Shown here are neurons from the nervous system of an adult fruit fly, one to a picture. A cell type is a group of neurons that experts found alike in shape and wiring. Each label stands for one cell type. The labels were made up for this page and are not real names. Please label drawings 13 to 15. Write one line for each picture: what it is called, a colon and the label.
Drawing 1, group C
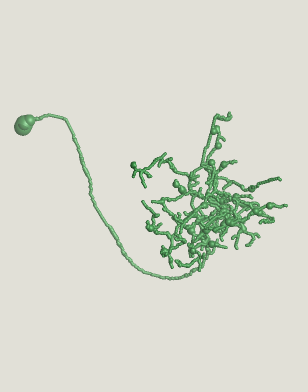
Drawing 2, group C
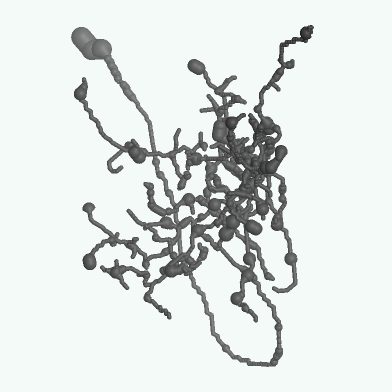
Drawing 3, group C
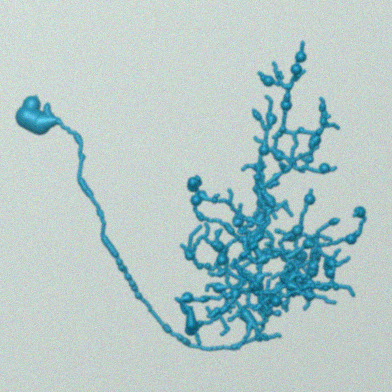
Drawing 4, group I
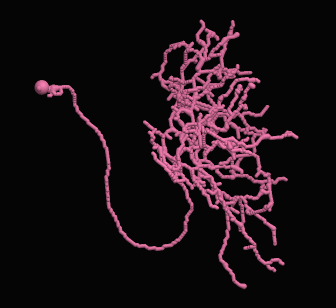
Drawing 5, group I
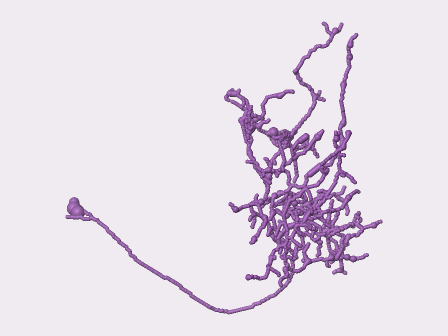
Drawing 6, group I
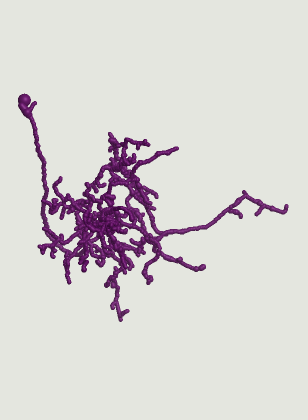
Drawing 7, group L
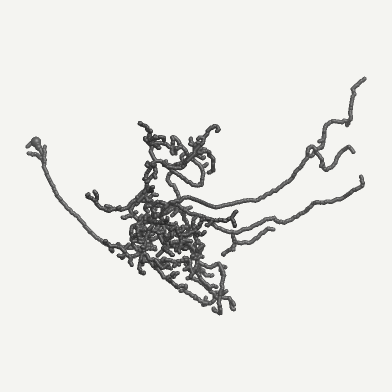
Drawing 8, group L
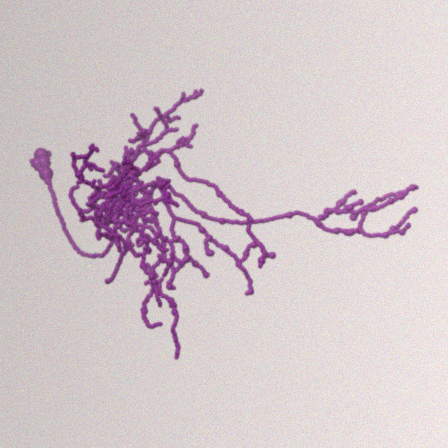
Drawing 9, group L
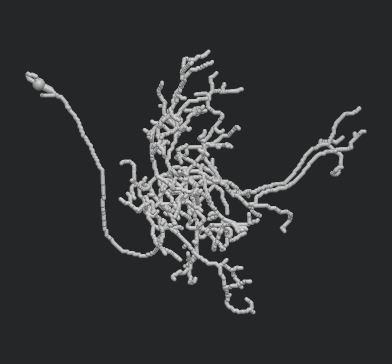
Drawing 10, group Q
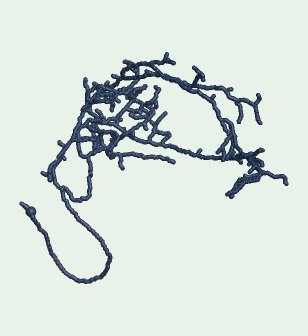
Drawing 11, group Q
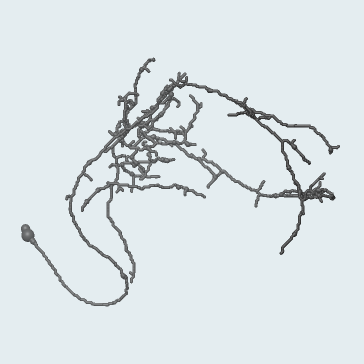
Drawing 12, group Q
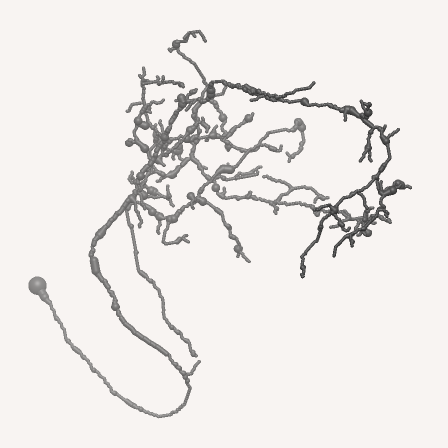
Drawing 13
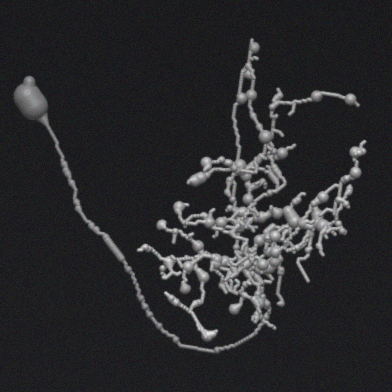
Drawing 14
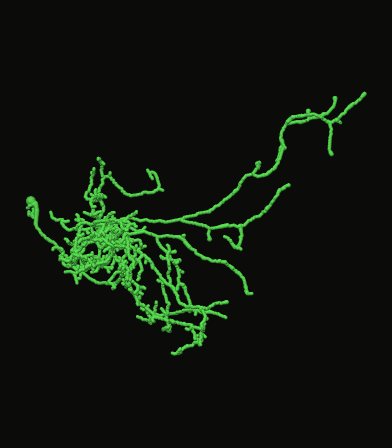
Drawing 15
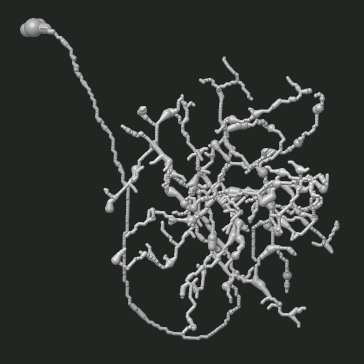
13: group C
14: group L
15: group C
